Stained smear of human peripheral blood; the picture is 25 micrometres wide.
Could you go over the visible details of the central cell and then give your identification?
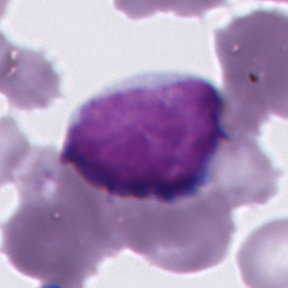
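First, the nucleus fills almost the whole cell. Next, its chromatin is finely stippled and evenly spread, with no coarse dark clumps. The lower edge of the nucleus stains a darker blue-purple than its centre. Last, a small pointed projection sticks out from the right edge of the cell. This cell is a myeloblast.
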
